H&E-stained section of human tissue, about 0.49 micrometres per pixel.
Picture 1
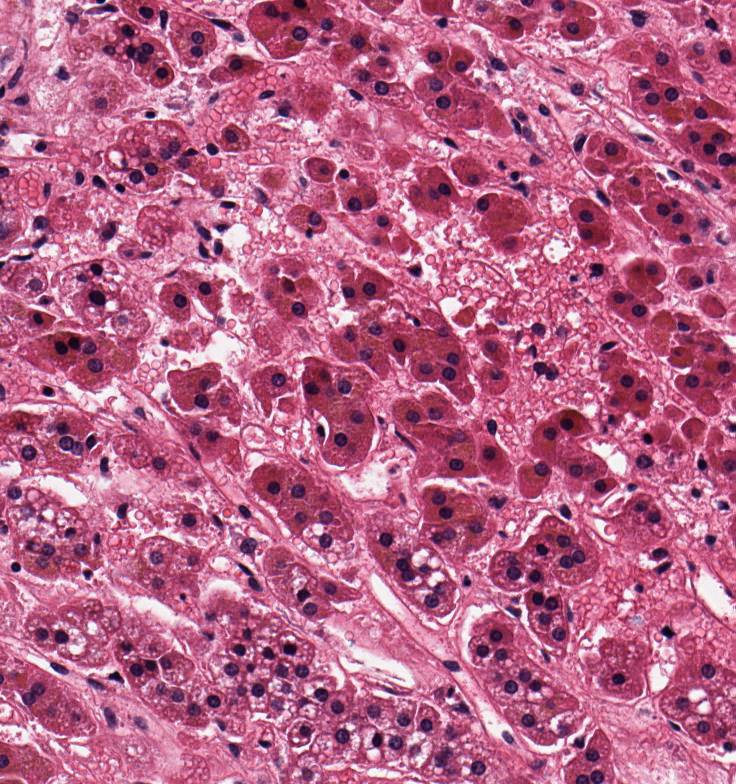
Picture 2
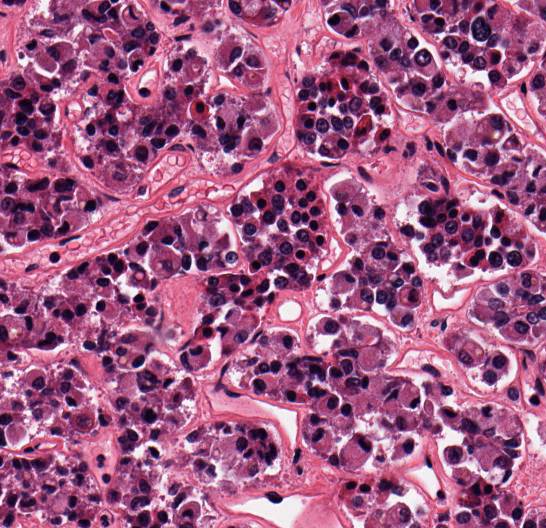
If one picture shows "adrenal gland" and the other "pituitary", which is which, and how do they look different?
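Let's take them in turn: picture 1 is the adrenal gland, and picture 2 is the pituitary. In the adrenal gland, large polygonal cells form irregular nests and short cords, parted by narrow pale strands that carry slender, dark, elongated nuclei. Small clear vacuoles fill some of these cells, mostly lower in the field, but there are no fat cells with a single large empty vacuole. The pituitary's nests are rounded and bounded by thin fibrous septa, with clear white retraction spaces between many nests and their septa. No glands with central lumens lie within its nests.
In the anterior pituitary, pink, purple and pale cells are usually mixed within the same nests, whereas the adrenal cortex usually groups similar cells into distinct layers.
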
